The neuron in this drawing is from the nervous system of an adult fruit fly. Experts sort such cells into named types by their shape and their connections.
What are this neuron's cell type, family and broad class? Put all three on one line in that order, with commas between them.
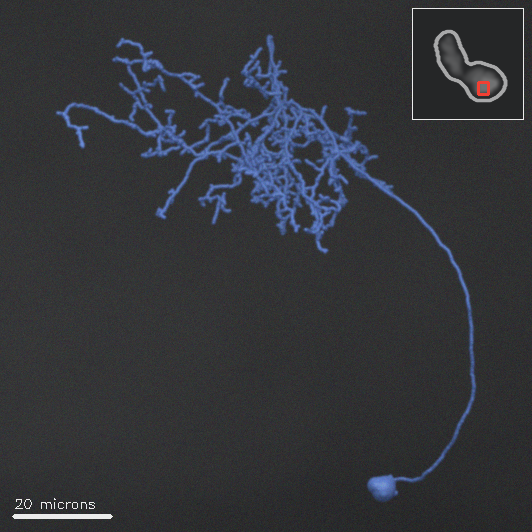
WED030_a, hemilineage WEDa2, central-brain intrinsic neuron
